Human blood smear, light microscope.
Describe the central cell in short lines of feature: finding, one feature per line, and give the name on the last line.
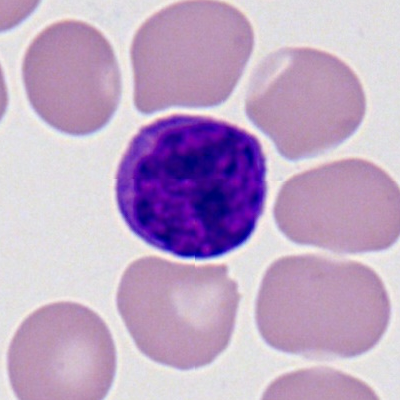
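Chromatin: dense and coarsely clumped
Nucleoli: none visible in the nucleus
Cytoplasm: only a thin rim around the nucleus
Granules: none seen in the cytoplasm
Name: lymphocyte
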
